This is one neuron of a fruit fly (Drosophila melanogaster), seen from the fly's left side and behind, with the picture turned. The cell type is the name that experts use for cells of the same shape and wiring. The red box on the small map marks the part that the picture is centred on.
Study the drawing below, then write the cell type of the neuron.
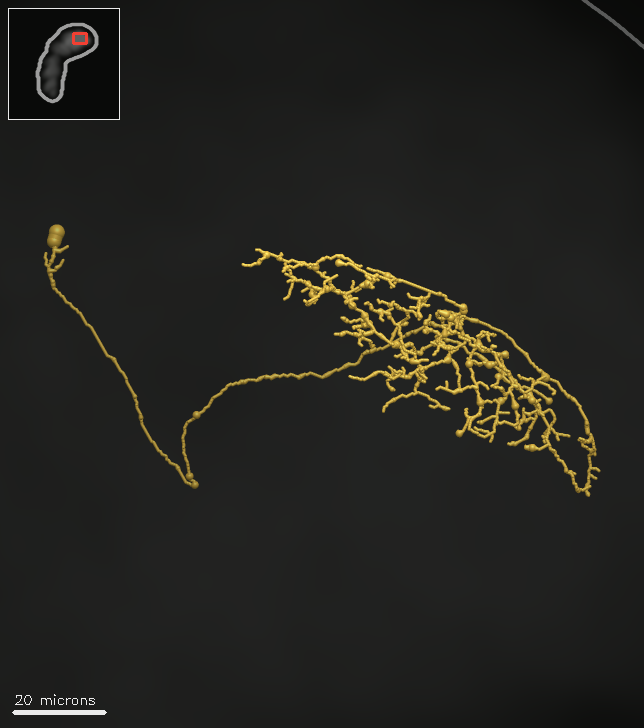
Li34b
